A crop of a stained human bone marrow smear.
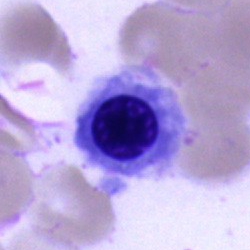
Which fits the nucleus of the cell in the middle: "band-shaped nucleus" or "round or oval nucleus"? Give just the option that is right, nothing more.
Round or oval nucleus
